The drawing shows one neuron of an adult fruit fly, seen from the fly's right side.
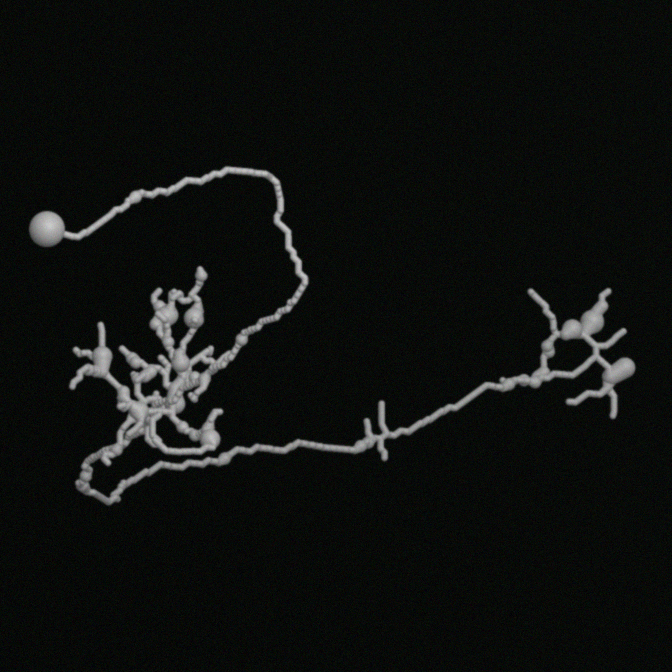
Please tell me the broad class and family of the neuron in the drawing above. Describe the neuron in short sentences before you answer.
Dozens of branch ends can be seen. As drawn here it is wider than it is tall. This is an optic-lobe intrinsic neuron. Its family is Tm.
